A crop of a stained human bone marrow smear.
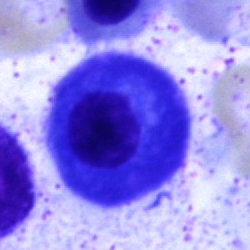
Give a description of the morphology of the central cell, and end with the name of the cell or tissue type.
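The cell outline is roughly round, with a smooth edge. Its nuclear chromatin is dense and stains dark purple. Abundant cytoplasm stains deep blue, with a paler zone lying beside the nucleus on its right side. This is a plasma cell.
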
